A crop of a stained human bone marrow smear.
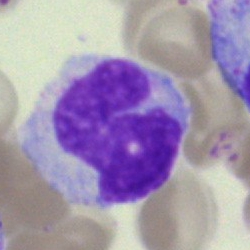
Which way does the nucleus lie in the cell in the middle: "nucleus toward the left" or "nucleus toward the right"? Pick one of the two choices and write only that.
Nucleus toward the right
